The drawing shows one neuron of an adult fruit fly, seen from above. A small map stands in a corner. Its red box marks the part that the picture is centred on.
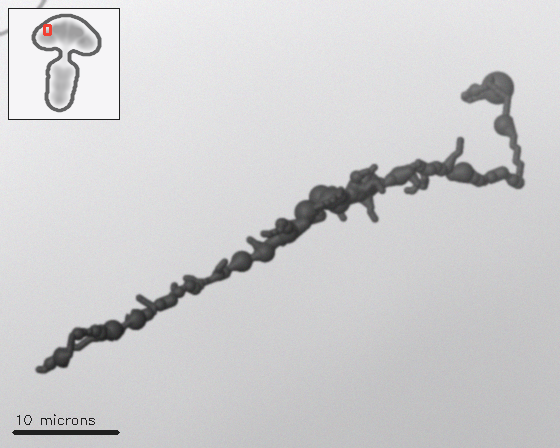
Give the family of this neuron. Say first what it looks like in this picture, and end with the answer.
It lies in the brain. Its cell body lies at the upper right of the picture. By the scale bar it is about 45 microns wide in this view. Its broad class is optic-lobe intrinsic neuron. The family is Dm.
